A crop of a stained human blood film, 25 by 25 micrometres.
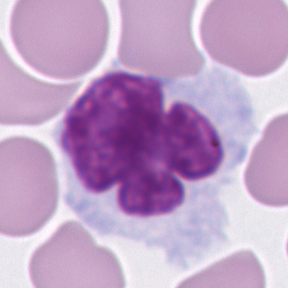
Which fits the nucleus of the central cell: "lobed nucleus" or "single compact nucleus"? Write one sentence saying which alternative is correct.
What this cell has is a nucleus split into lobes.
